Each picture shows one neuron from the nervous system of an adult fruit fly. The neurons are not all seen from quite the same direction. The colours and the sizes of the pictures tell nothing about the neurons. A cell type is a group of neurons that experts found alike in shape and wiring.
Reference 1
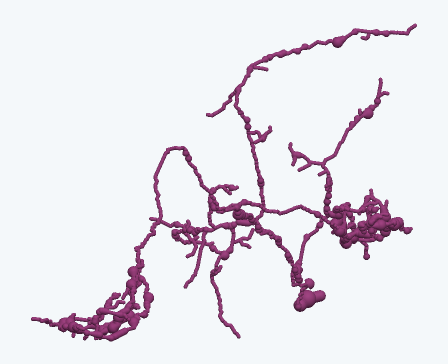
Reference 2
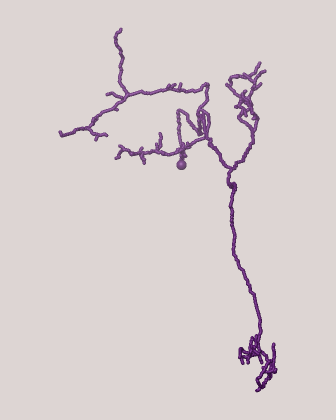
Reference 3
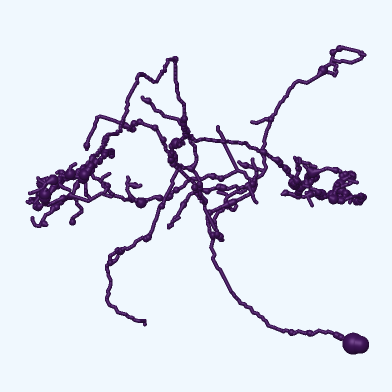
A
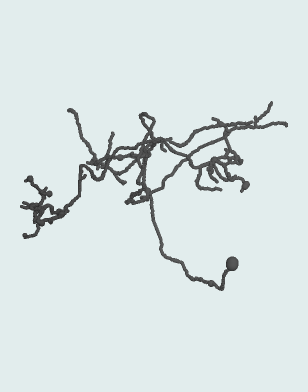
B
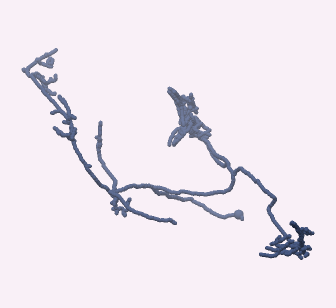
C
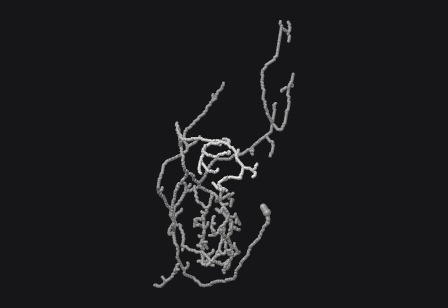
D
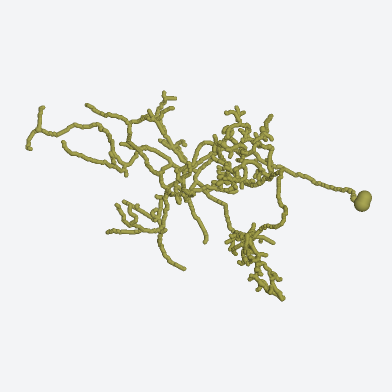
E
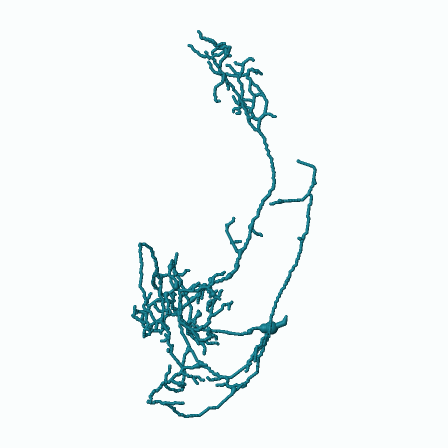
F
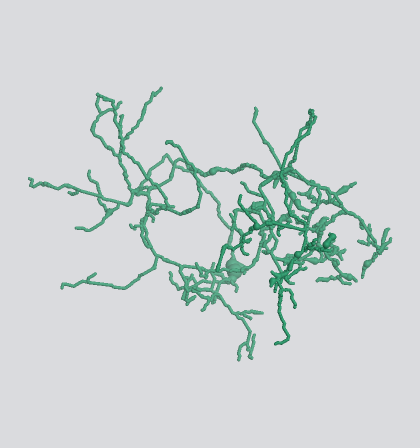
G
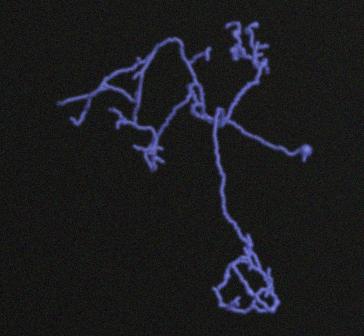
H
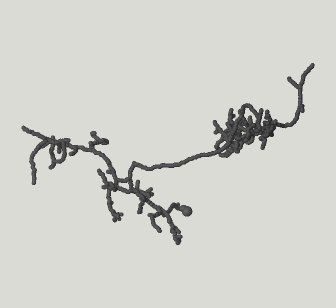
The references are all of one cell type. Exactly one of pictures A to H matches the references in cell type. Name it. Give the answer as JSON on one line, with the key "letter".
{"letter": "G"}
